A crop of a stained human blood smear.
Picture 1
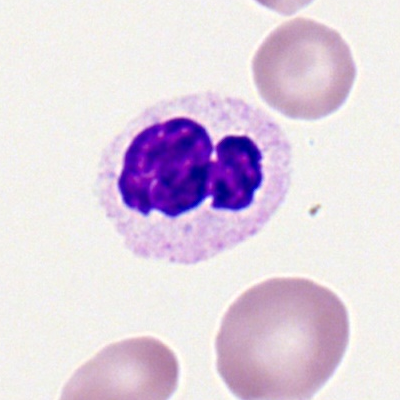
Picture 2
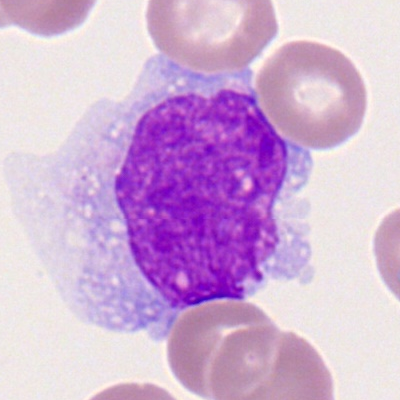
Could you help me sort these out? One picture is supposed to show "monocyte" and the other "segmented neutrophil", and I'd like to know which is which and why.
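The segmented neutrophil is in picture 1, and the monocyte is in picture 2. The segmented neutrophil's nucleus is divided into two lobes, with the larger lobe on the left. The monocyte's nucleus is a single mass without lobes.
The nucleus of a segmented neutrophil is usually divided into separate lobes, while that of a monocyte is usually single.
Both cells have abundant cytoplasm, pale pink in the segmented neutrophil and pale blue-grey in the monocyte.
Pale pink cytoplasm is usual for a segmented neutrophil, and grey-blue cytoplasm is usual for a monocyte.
The segmented neutrophil's cytoplasm holds fine, faint lilac granules. The monocyte shows no coarse dark granules, but numerous small clear vacuoles are scattered through its cytoplasm.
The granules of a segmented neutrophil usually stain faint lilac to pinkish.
The segmented neutrophil is roughly round with a smooth edge, while the monocyte has an irregular outline with broad cytoplasmic extensions on its left side. The segmented neutrophil's chromatin is dark purple and coarsely clumped. Red cells press against the monocyte at its top, right and bottom edges.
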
